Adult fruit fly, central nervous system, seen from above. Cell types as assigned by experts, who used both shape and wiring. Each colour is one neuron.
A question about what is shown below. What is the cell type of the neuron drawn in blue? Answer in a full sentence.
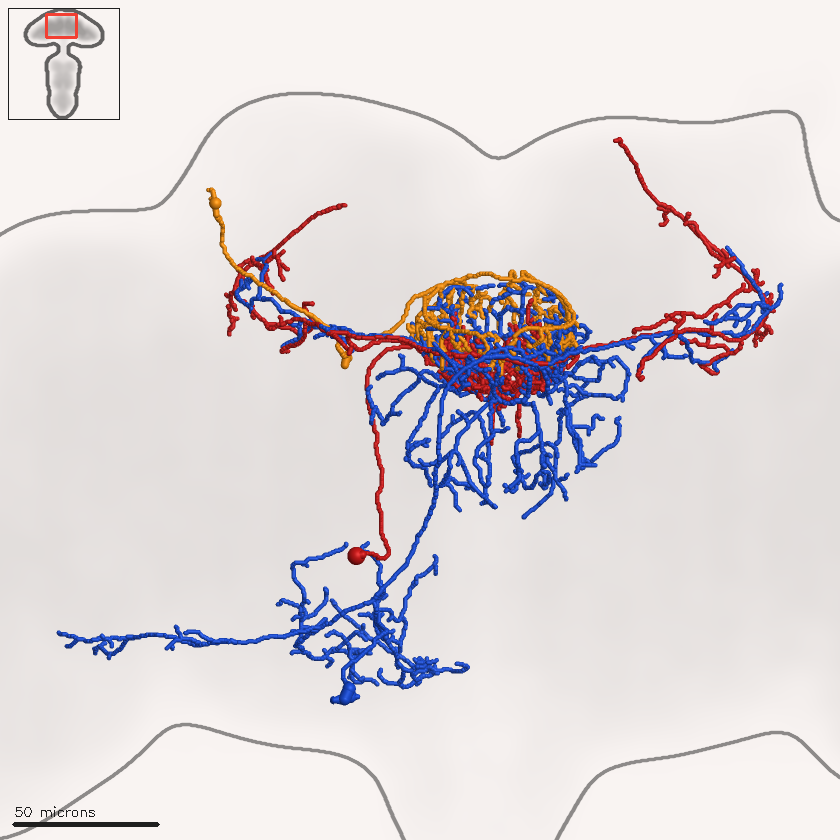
The cell type is ExR5.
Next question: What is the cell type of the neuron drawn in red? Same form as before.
The cell type is ExR7.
